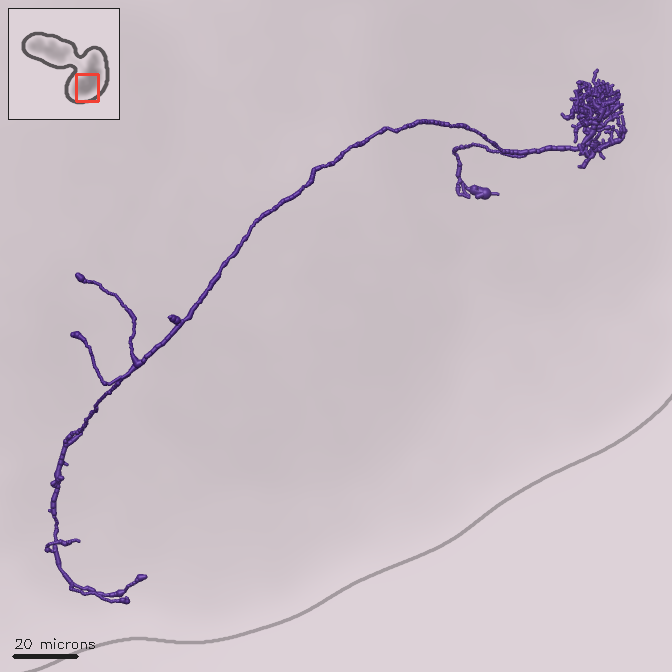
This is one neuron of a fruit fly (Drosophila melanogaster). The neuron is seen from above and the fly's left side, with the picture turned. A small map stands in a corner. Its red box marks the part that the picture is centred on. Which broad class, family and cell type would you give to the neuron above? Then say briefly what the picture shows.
This is a central-brain intrinsic neuron. Its family is hemilineage ALlv1. Its cell type is VC5_lvPN. It is in the brain and does not reach the nerve cord. The cell body can be seen at the upper right of the picture. The picture shows dozens of branch ends.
